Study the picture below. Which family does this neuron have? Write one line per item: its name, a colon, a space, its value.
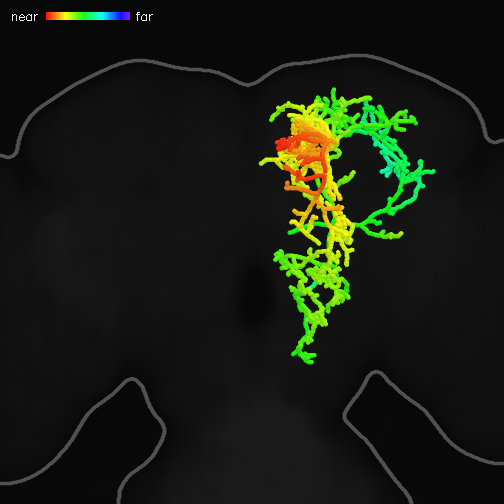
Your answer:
family: LHCENT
